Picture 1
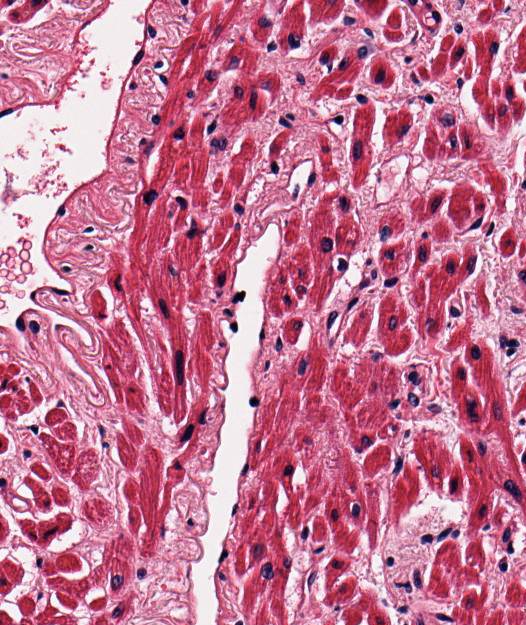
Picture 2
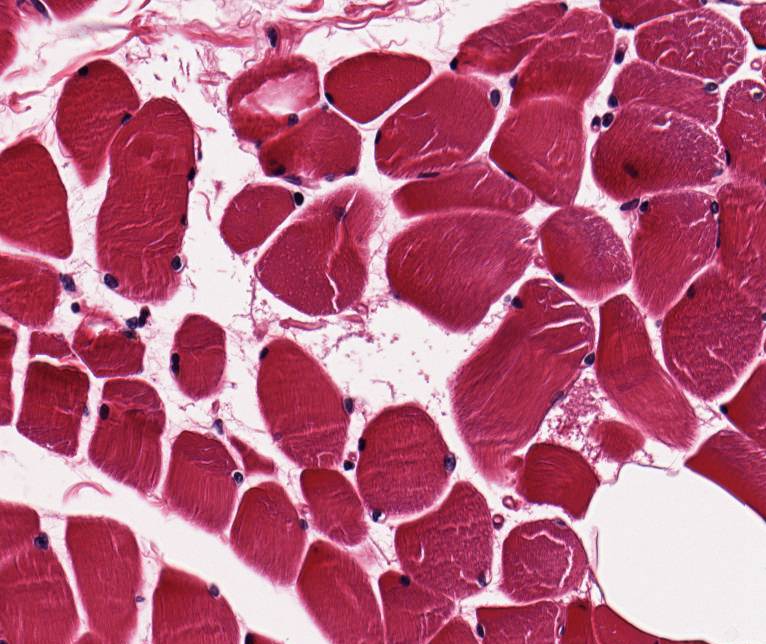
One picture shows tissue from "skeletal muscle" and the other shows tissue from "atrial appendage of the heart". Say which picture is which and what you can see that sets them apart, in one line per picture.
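Picture 1 – atrial appendage of the heart. The muscle fibres have single, oval, dark nuclei that lie centrally within the fibre.
Picture 2 – skeletal muscle. The muscle fibre nuclei are small, dark and lie at the edges of the fibres.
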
